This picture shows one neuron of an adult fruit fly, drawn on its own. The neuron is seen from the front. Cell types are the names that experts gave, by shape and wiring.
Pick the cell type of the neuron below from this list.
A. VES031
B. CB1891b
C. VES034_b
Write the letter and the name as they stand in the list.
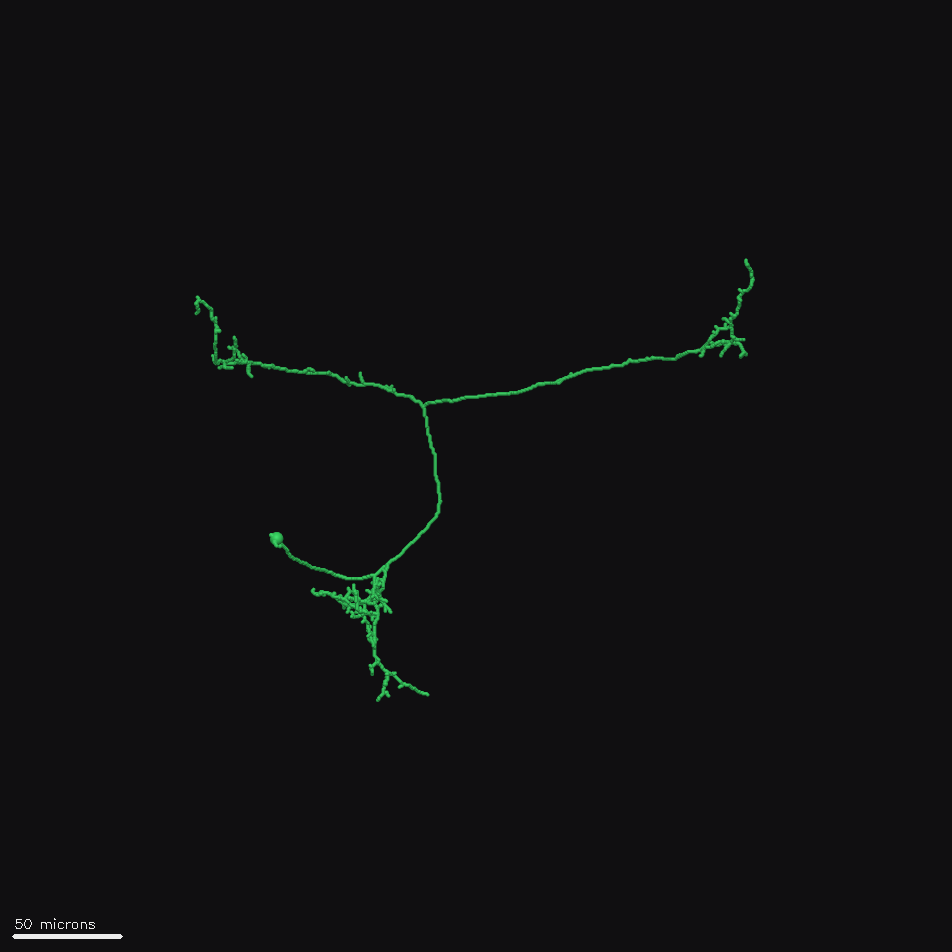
C. VES034_b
